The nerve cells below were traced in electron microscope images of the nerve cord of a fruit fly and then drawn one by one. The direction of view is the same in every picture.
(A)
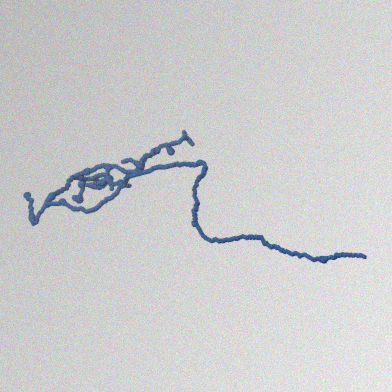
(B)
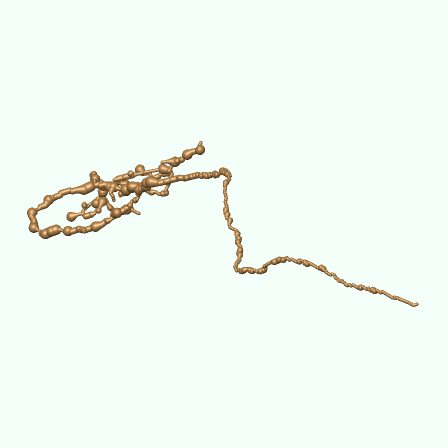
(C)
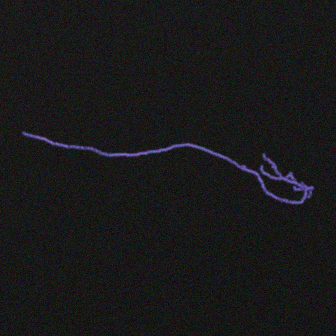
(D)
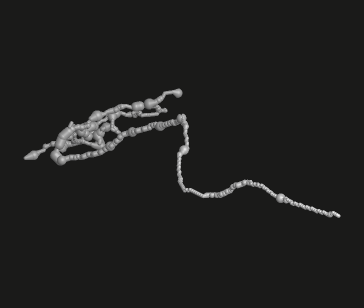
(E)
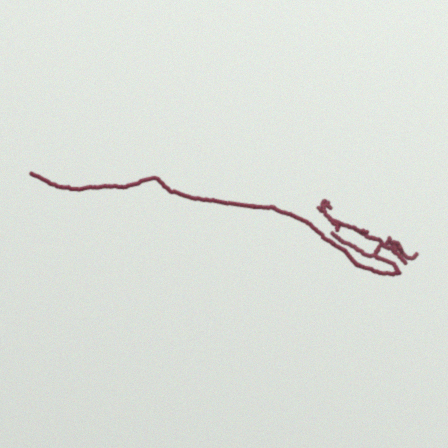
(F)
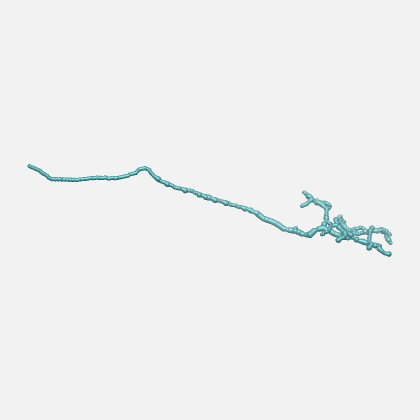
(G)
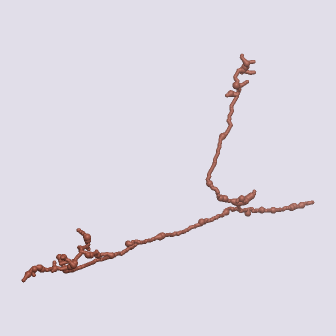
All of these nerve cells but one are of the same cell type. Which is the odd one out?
Picture G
